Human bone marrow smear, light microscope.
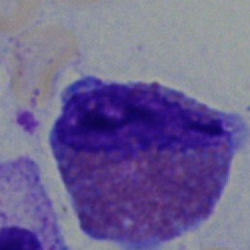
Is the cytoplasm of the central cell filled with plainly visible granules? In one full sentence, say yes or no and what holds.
Yes, in the cytoplasm of this cell, many granules are visible.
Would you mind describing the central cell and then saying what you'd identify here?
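The outline strikes me as angular, its sides fairly straight. The chromatin looks dark purple and coarsely clumped. Cytoplasm seems to fill roughly the lower half of the cell. Down in the lower left corner of the picture, part of another nucleated cell comes into view. So this is an eosinophil.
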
